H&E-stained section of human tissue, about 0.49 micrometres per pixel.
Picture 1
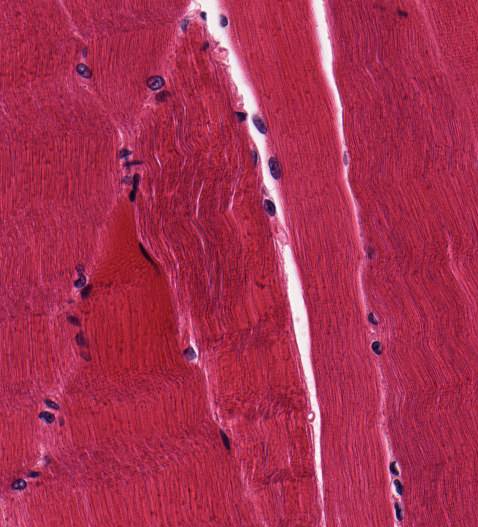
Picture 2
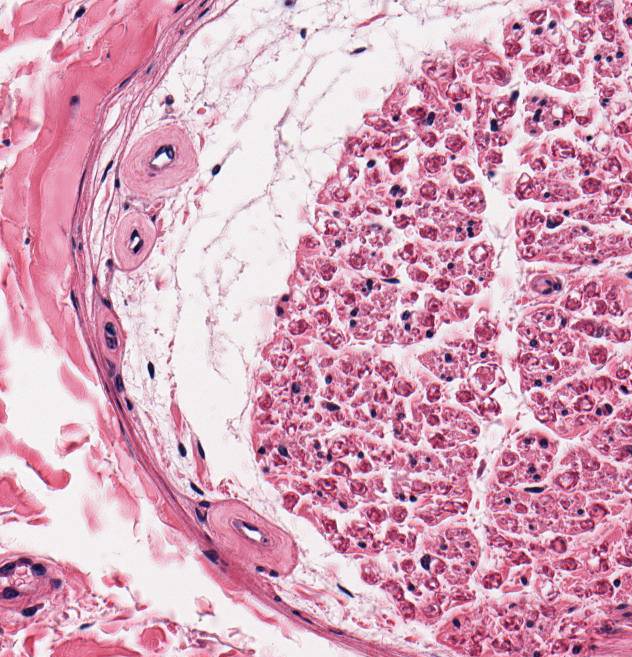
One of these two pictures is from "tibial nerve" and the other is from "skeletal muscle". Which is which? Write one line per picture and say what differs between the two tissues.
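Site of picture 1: skeletal muscle. Long parallel muscle fibres run roughly from top to bottom across the whole field.
Site of picture 2: tibial nerve. A large bundle of tightly grouped fibres cut in cross section fills the right half of the field.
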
